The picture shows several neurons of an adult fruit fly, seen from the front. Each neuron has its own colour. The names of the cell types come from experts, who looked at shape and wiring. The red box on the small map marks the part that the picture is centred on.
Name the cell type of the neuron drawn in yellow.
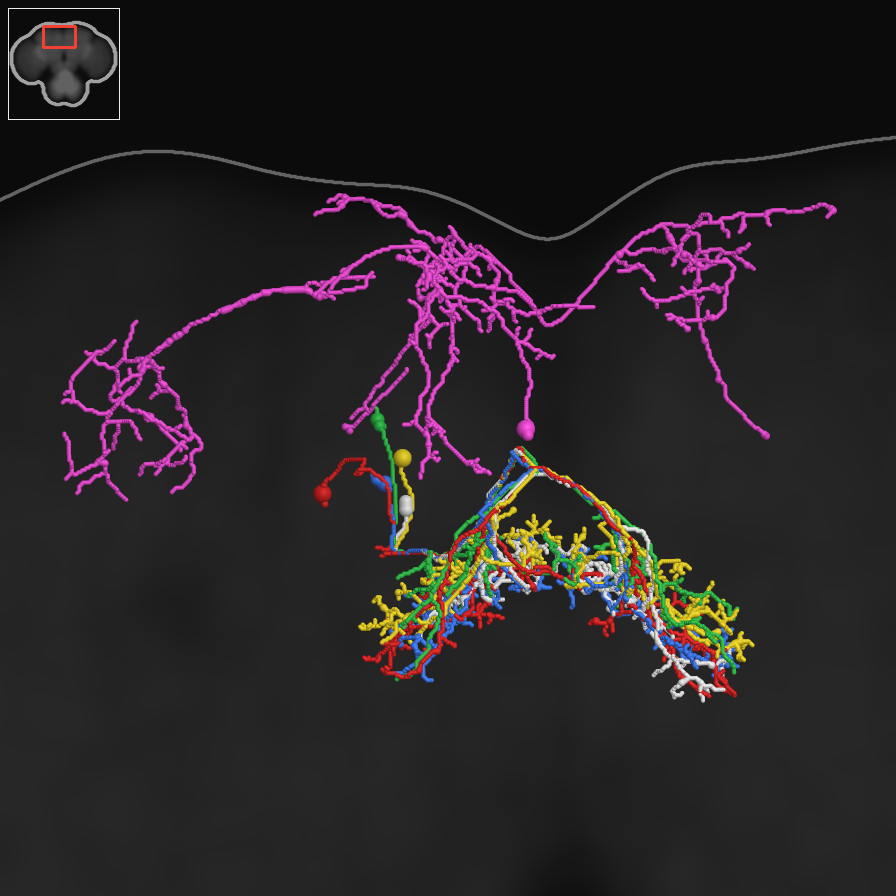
FB5U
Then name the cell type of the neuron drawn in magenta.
SMP705m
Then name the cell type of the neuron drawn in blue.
FB4Z_c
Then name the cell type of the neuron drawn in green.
FB5R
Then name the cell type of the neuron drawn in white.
FB4Z_a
